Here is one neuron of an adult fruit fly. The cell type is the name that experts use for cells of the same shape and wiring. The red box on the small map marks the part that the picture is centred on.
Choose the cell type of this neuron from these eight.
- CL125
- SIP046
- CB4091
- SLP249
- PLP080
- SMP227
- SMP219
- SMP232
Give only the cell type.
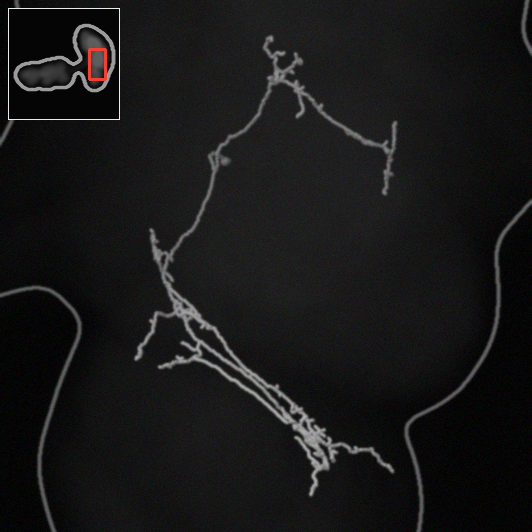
CL125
